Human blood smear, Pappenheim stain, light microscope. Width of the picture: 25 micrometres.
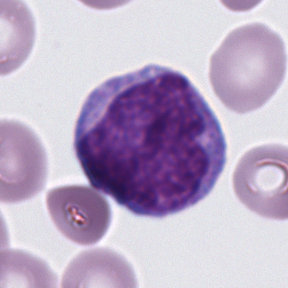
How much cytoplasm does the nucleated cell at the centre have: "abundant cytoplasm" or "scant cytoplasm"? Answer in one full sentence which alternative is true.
The cytoplasm of this cell is scant, a narrow rim.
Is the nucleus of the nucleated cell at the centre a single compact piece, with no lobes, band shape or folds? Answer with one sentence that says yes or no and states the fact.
Yes, there is one compact nucleus, round, oval or kidney-shaped, in this cell.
